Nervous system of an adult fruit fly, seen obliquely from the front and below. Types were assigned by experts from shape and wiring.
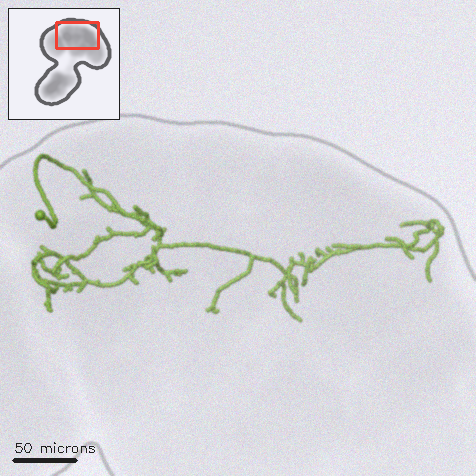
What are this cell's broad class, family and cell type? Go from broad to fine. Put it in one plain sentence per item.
A central-brain intrinsic neuron of hemilineage SLPav2, type CL012.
